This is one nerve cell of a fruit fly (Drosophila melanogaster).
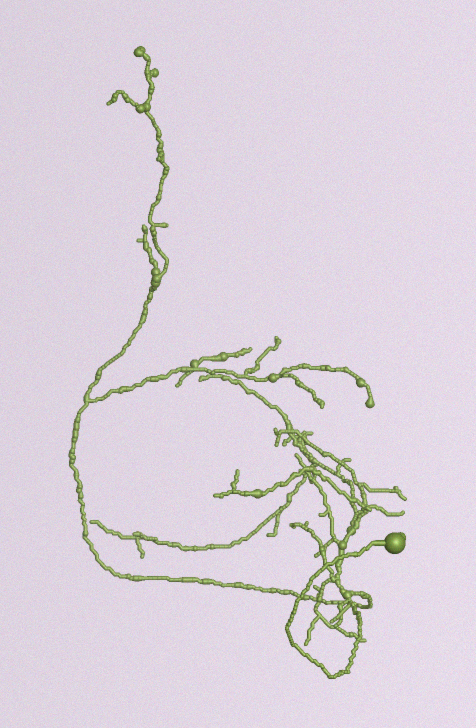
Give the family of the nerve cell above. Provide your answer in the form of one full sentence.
This nerve cell is within the family hemilineage DM3_dorso_medial.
